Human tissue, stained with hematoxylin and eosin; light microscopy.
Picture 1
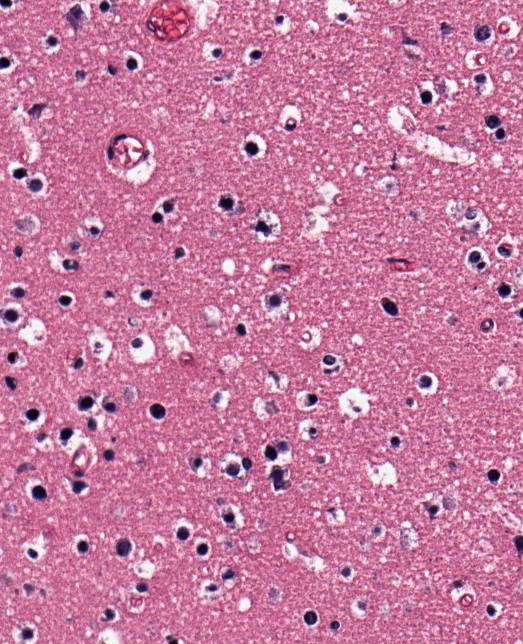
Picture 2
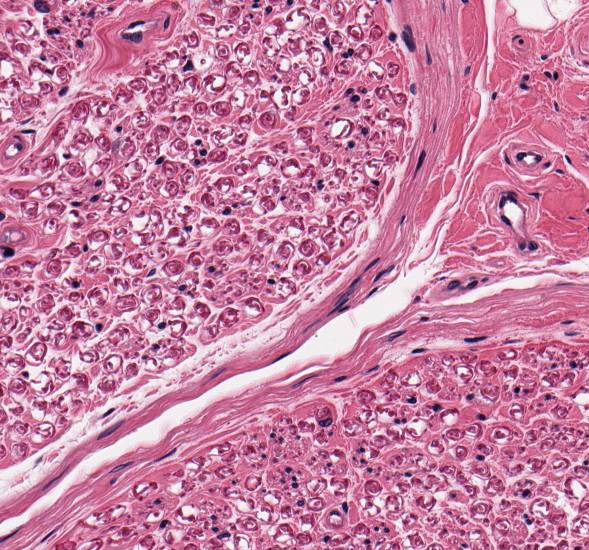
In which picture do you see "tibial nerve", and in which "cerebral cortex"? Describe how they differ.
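Quick one: picture 1 is cerebral cortex, picture 2 is tibial nerve. In the cortex you've got small, round, densely dark nuclei scattered singly and fairly evenly over a pink fibrillary background, many sitting in clear empty halos instead of visible pink cytoplasm. That background is pitted by lots of tiny clear vacuoles, so it looks finely bubbly. The nerve is built quite differently: two big bundles of closely packed fibres, upper left and lower right, split by a band of dense connective tissue running from upper right to lower left. Those fibres are cut across, each a small round profile with a central pink dot inside a paler ring, and each bundle is edged by a thin layered sheath whose flattened nuclei run parallel to its edge.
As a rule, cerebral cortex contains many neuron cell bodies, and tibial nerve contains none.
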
